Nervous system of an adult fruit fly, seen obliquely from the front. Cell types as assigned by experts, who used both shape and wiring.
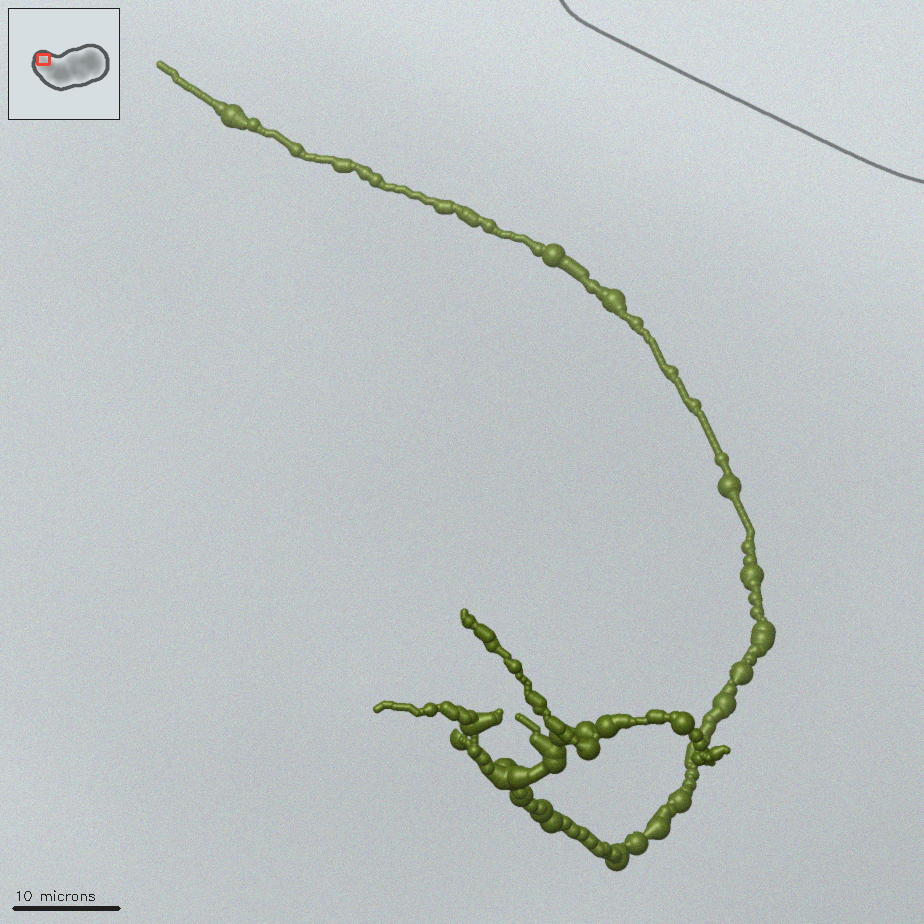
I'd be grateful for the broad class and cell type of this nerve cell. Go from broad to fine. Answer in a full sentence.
A sensory neuron entering the nerve cord, type SNxx04.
